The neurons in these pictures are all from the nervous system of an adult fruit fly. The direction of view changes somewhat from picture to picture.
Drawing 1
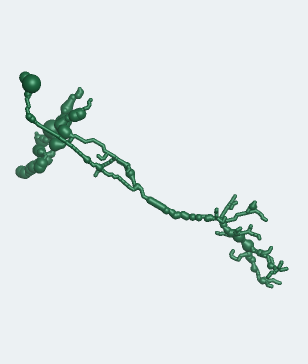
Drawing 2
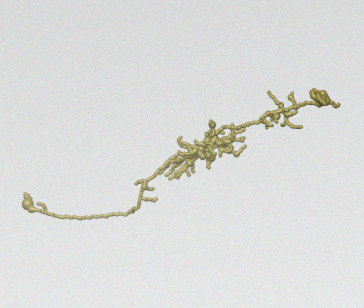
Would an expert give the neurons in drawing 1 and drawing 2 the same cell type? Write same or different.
different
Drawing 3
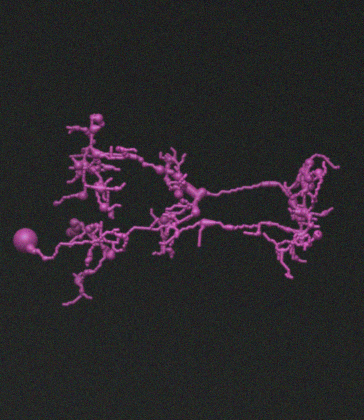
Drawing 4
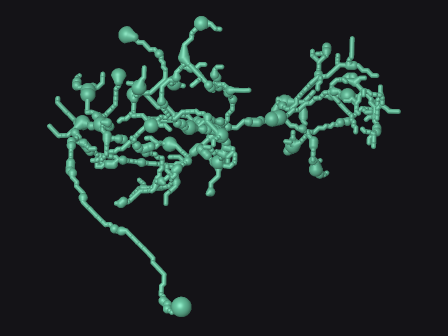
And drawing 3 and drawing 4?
same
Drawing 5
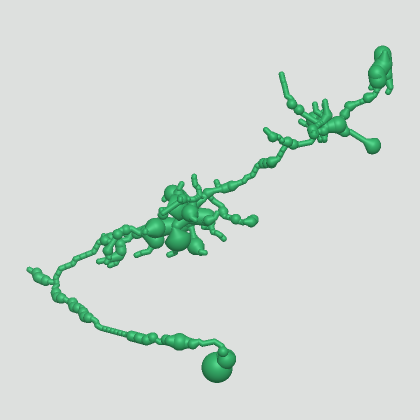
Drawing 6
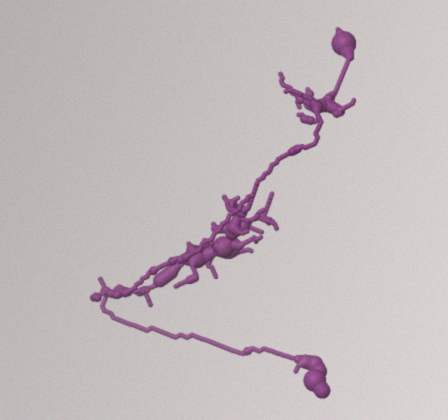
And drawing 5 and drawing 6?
same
